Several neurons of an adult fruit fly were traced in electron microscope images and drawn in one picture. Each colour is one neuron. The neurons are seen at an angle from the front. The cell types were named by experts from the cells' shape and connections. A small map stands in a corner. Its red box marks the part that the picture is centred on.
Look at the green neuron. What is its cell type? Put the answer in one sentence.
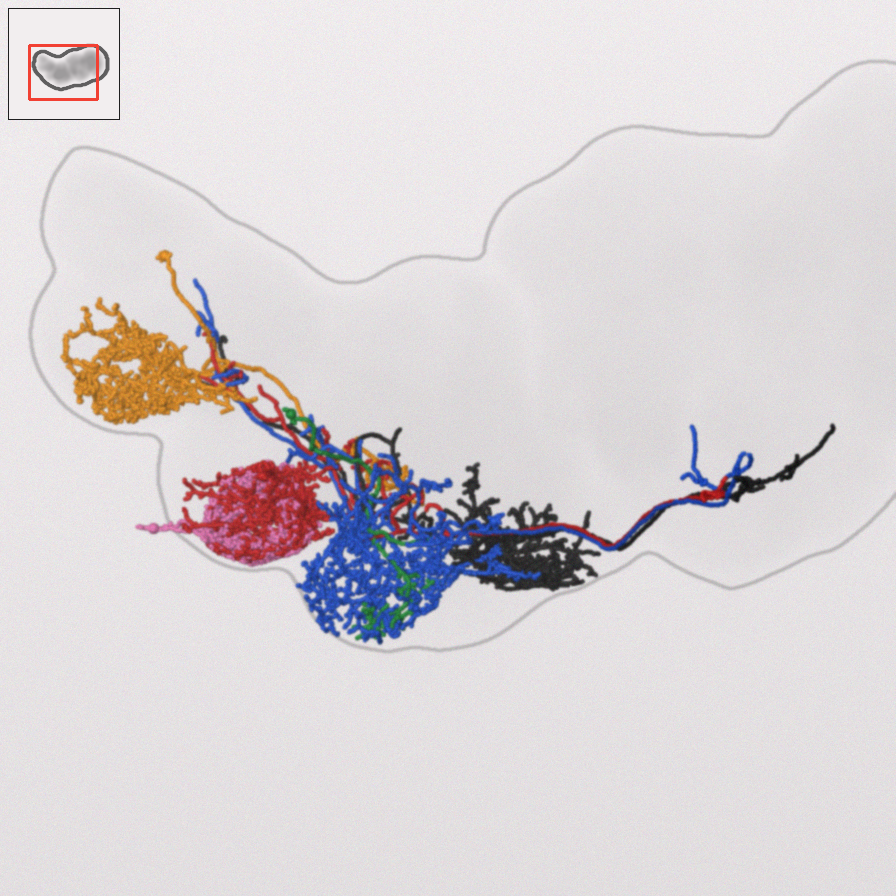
The cell type is IN23B014.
